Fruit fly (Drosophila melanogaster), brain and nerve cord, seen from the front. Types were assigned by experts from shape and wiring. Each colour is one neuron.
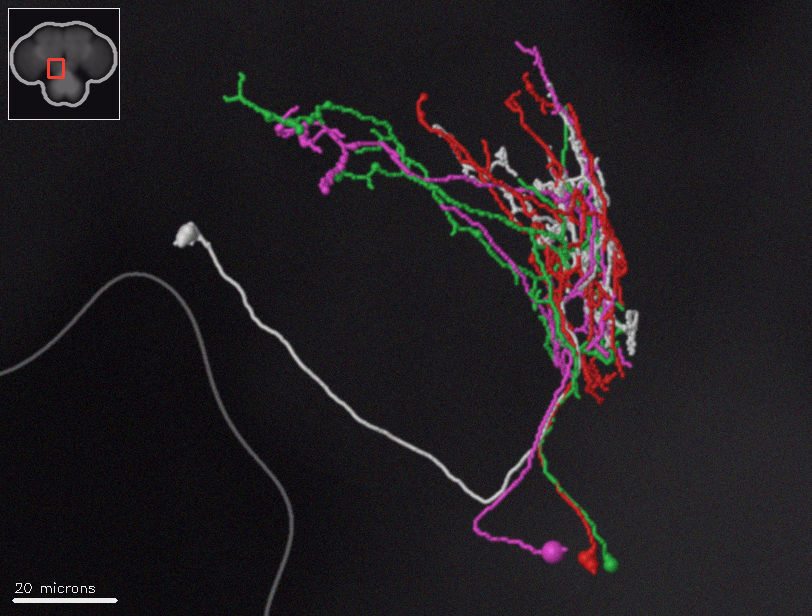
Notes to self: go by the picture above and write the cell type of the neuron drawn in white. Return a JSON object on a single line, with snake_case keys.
{"cell_type": "GNG431"}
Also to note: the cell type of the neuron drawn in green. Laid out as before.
{"cell_type": "GNG332"}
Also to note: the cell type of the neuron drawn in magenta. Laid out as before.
{"cell_type": "GNG329"}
